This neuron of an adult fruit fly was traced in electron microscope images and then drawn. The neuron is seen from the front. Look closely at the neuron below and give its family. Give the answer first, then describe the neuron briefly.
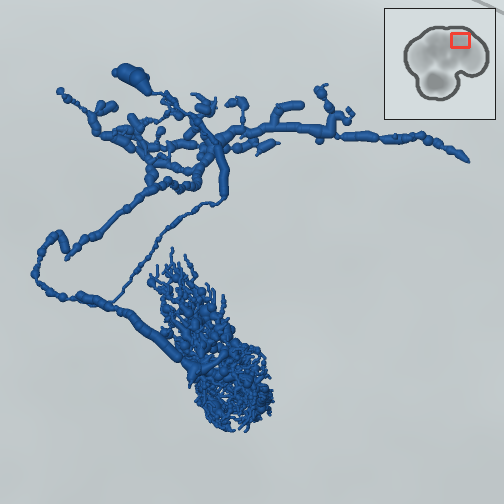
Its family is MBON. Its broad class is central-brain intrinsic neuron. Its cell body lies at the upper left of the picture. The picture shows dozens of branch ends.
